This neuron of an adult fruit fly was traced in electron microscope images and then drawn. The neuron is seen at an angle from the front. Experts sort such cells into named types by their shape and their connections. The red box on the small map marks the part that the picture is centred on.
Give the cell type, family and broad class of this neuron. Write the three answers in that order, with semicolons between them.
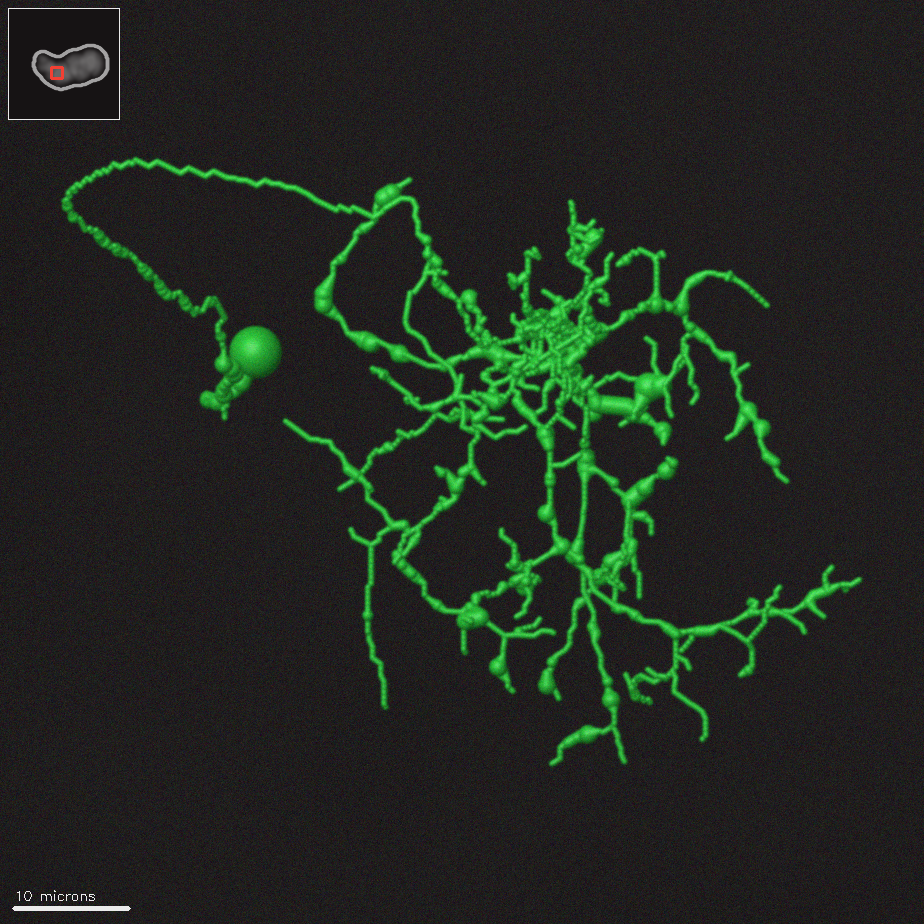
IN21A078; hemilineage 21A; nerve-cord intrinsic neuron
